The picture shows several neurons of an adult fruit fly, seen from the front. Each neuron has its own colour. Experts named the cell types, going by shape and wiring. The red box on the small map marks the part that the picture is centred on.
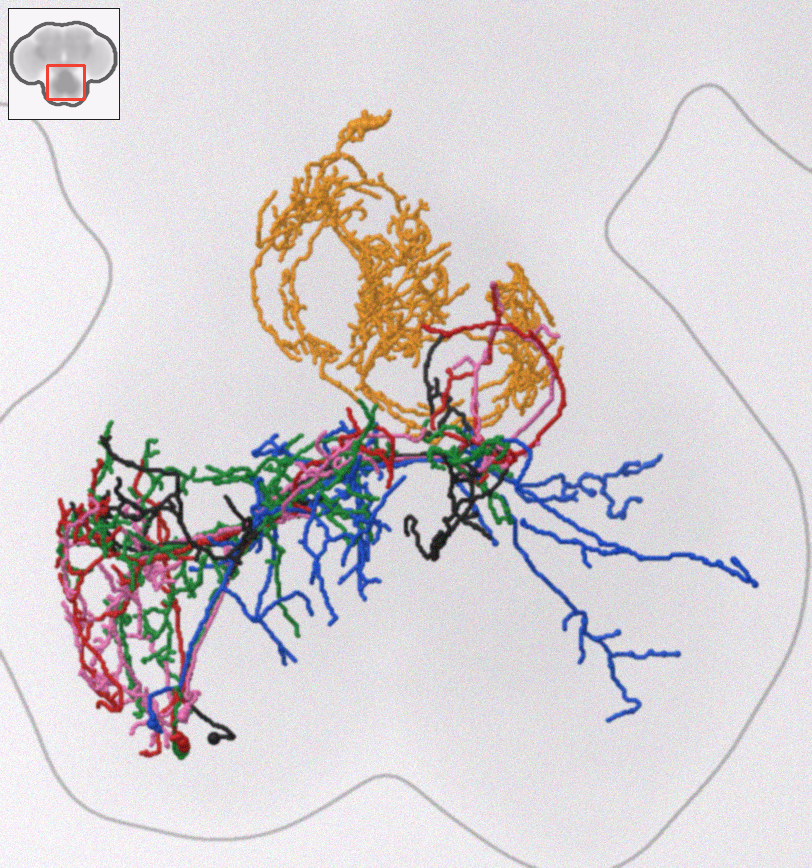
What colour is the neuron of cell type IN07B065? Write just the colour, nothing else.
blue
